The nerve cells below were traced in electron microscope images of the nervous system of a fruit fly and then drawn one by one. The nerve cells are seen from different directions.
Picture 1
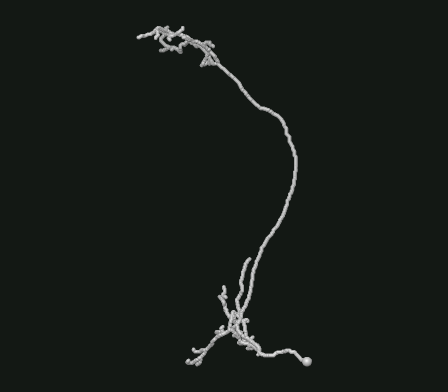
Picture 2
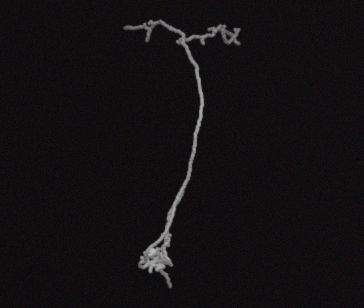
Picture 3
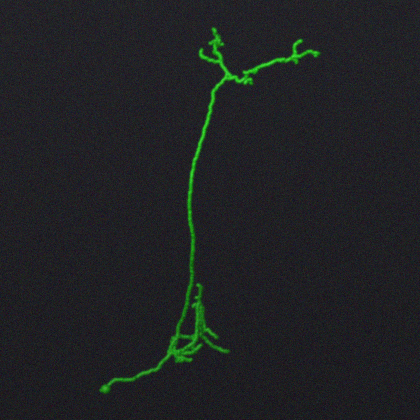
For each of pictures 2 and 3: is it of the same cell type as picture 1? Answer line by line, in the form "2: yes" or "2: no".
2: yes
3: yes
